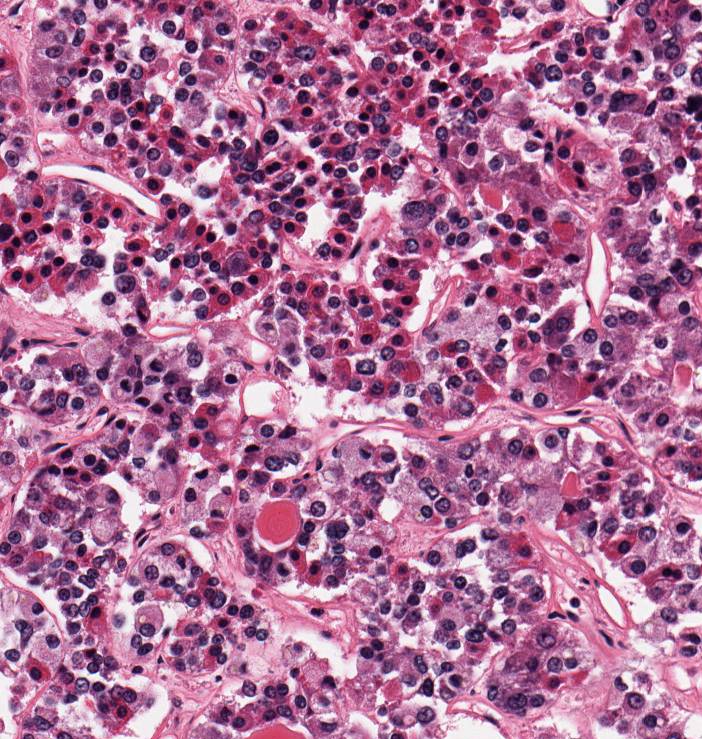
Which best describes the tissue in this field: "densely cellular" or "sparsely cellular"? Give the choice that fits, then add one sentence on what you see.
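Densely cellular. The cells lie in closely packed nests and cords separated by thin pink fibrous septa running across the whole field.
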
